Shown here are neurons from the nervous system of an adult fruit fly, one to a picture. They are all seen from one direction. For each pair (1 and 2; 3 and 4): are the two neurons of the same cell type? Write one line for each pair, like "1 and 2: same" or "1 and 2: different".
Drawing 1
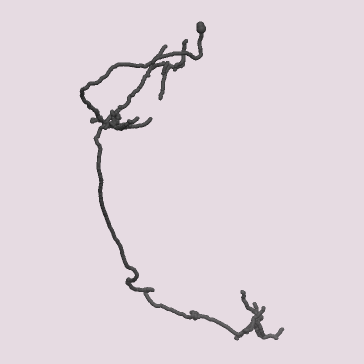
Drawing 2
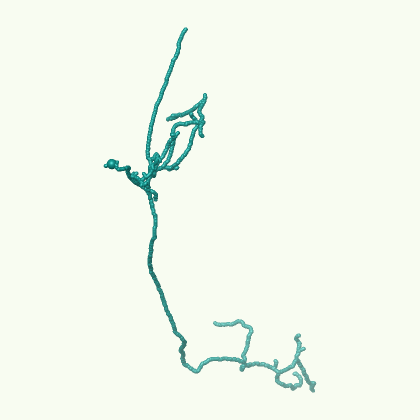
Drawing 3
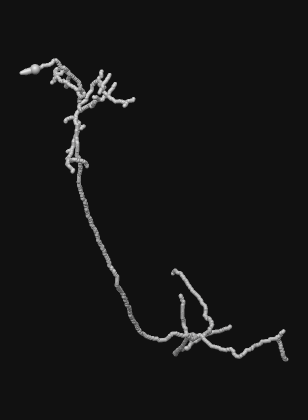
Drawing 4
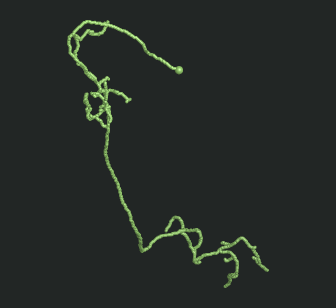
1 and 2: same
3 and 4: different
